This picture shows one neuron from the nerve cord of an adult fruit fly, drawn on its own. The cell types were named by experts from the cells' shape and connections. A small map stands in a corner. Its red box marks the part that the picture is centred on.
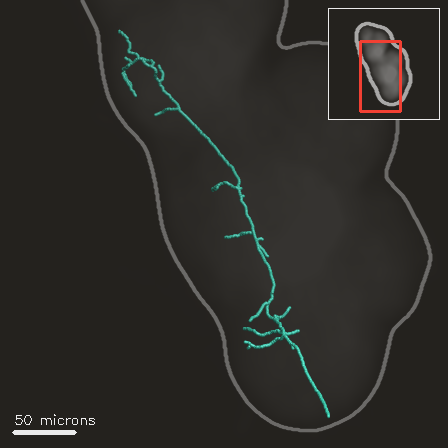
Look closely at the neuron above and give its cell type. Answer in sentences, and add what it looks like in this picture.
The cell type is DNge128. This is a descending neuron. The drawing shows no cell body. From top to bottom in the picture it spans about 300 microns.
